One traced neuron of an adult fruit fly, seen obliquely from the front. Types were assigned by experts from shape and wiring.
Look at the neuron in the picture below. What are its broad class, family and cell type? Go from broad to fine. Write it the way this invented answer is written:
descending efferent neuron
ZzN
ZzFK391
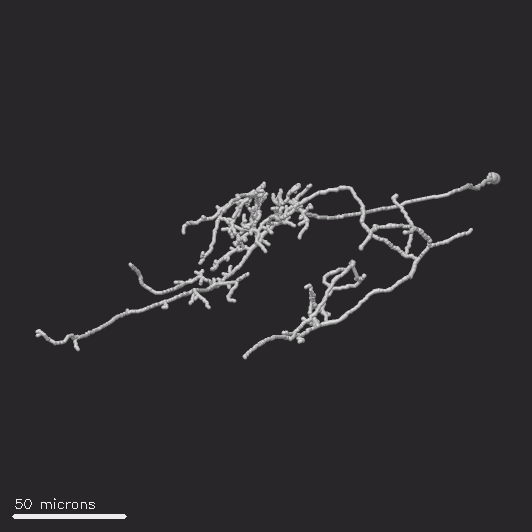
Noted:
nerve-cord intrinsic neuron
hemilineage 06A
IN06A038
